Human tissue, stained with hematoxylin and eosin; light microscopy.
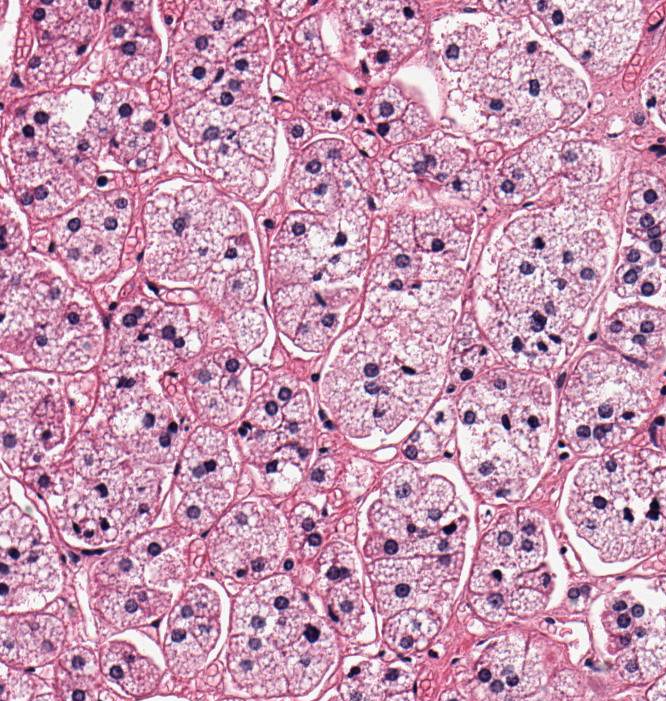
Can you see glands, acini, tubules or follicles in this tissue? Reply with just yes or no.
No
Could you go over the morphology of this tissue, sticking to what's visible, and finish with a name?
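Throughout, I see cells in rounded nests and short cords split by thin partitions: delicate pink fibrous strands with a few flattened dark nuclei. Their cytoplasm is abundant and pale, finely bubbly with many small clear vacuoles. No fat cells appear. This tissue is adrenal gland.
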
